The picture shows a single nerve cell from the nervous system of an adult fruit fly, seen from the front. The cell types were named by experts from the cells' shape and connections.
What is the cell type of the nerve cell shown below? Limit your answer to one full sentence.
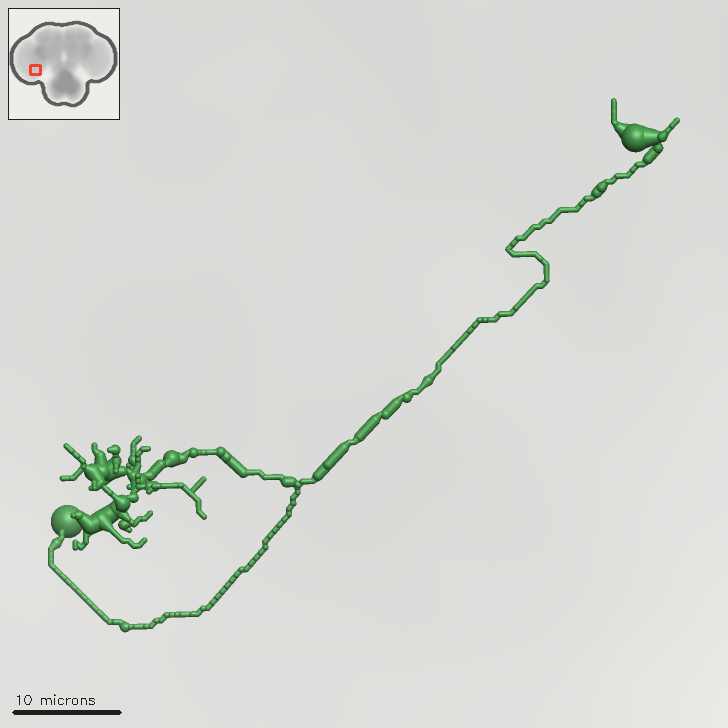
Of the cell type T3 is this nerve cell.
